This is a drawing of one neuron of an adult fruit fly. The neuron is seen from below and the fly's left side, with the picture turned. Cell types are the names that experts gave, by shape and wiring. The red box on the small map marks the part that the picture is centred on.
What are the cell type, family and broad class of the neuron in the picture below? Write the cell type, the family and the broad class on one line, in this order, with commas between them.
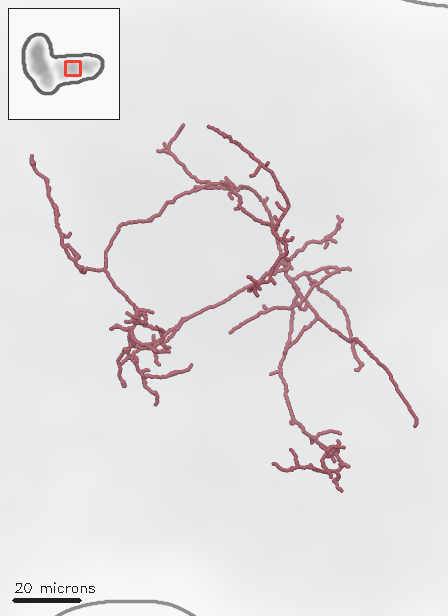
IN12B075, hemilineage 12B, nerve-cord intrinsic neuron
